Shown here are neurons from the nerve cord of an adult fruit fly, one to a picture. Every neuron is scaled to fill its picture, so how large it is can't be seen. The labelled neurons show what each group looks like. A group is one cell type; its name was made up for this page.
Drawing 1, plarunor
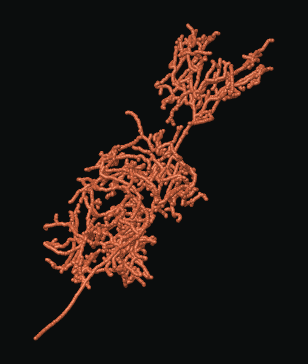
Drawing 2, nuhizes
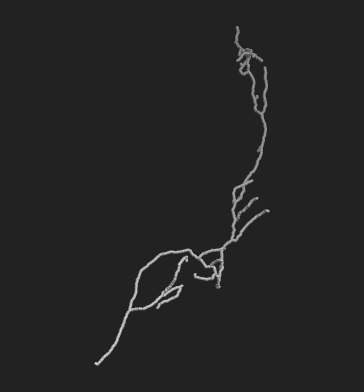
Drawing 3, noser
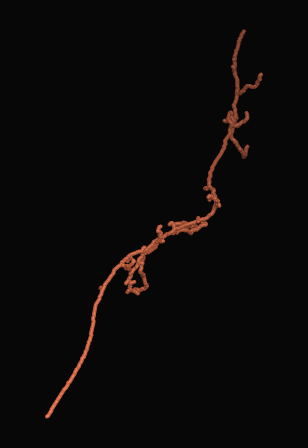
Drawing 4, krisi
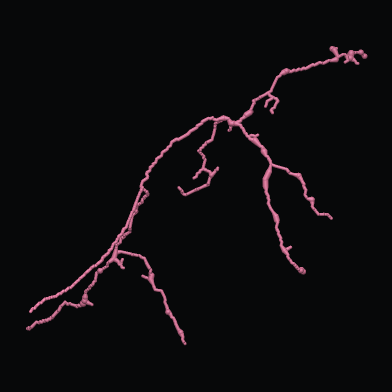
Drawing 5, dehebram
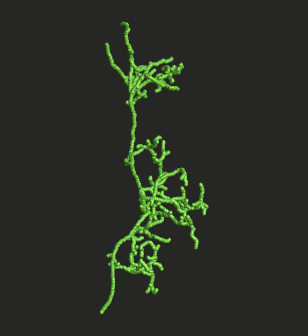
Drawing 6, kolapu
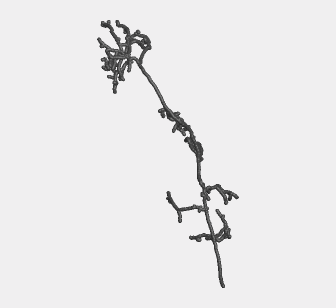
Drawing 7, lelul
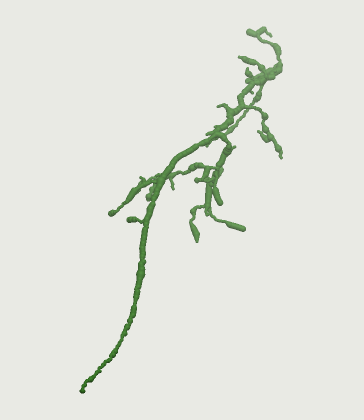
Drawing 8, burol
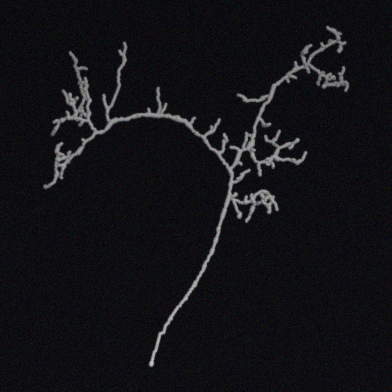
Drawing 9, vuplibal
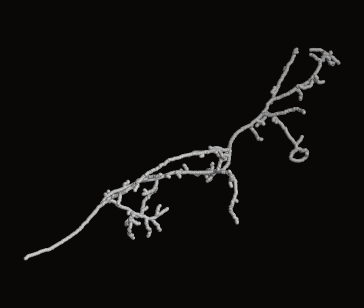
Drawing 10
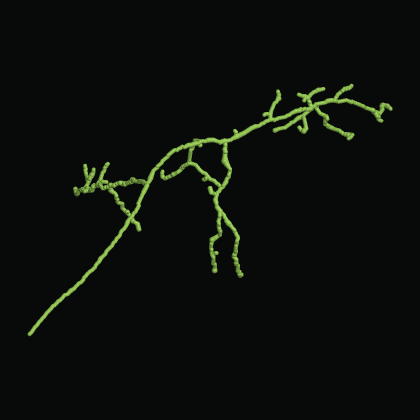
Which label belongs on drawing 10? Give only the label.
krisi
